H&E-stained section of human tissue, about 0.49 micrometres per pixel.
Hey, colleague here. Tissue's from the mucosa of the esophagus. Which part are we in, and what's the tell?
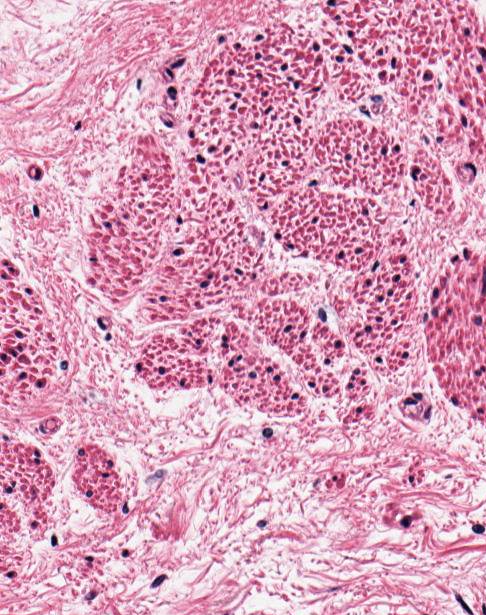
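Smooth muscle is what forms these bundles. Most of its cells are cut across, showing as small rounded pink profiles.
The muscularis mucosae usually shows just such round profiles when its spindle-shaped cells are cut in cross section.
The largest bundles lie in the upper and middle parts of the field, with small, dark, scattered nuclei. Between them the connective tissue is loose, pale and wispy, and the lower part is mostly loose connective tissue.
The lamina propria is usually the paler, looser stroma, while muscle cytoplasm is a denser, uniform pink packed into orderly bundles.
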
